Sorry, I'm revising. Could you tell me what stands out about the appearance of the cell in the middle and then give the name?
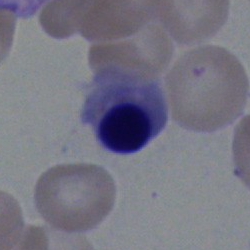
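Checking position first, the nucleus sits off-centre in the lower part of the cell. Next, the chromatin: uniformly dense, very dark purple, with no visible pattern. The cytoplasm, pale greyish-lilac blue, lies mostly above the nucleus. Last, the outline is irregular, with a pale bulge on the left side. The cell is an erythroblast.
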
